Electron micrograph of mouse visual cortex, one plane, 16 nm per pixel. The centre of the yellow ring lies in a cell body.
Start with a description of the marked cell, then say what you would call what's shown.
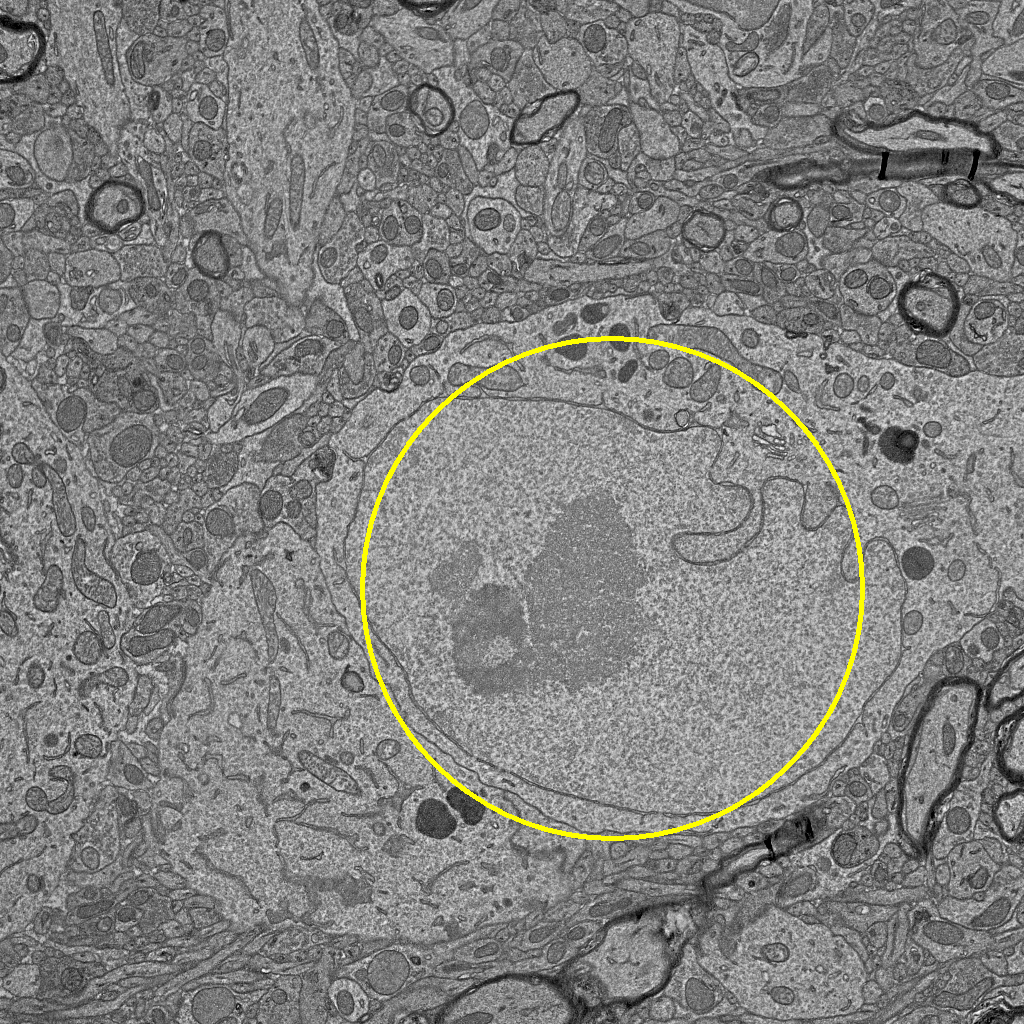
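Large rounded oval nucleus filling most of the ring. Envelope folds deeply inward at upper right as a long loop. Chromatin pale, finely dispersed, no dark clumps along envelope. Large, dark, irregularly lobed nucleolus left of nuclear centre. Inhibitory neuron.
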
